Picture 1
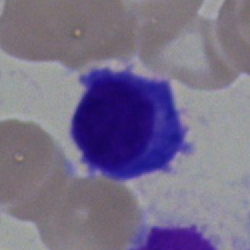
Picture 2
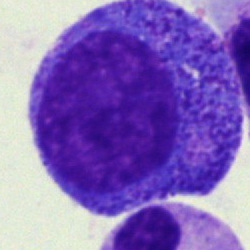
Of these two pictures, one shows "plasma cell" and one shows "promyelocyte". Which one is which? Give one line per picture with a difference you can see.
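Picture 1: plasma cell. No granules are visible in the cytoplasm.
Picture 2: promyelocyte. The cytoplasm contains many purple granules.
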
